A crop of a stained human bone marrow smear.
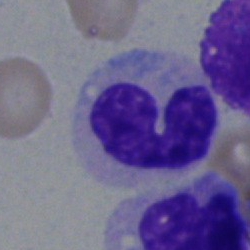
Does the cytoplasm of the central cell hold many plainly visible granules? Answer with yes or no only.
No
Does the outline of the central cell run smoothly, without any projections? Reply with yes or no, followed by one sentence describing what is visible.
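Yes. The cell outline is round with a smooth edge.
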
